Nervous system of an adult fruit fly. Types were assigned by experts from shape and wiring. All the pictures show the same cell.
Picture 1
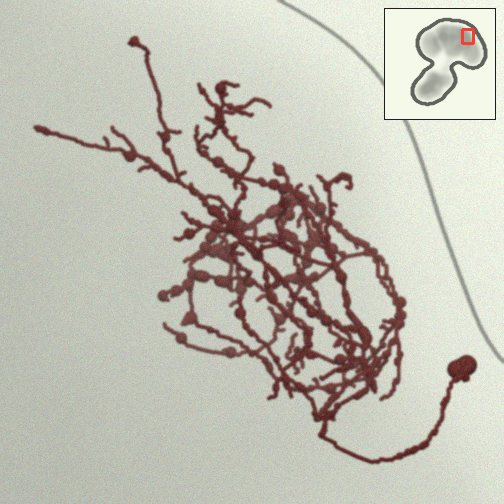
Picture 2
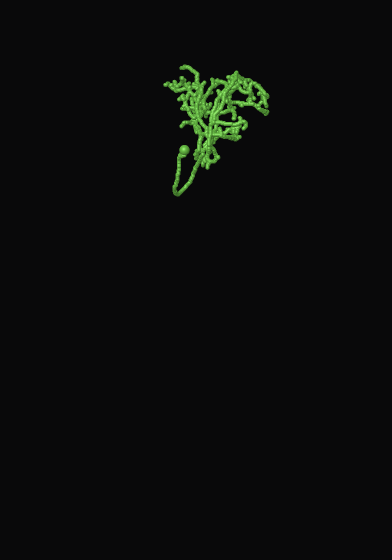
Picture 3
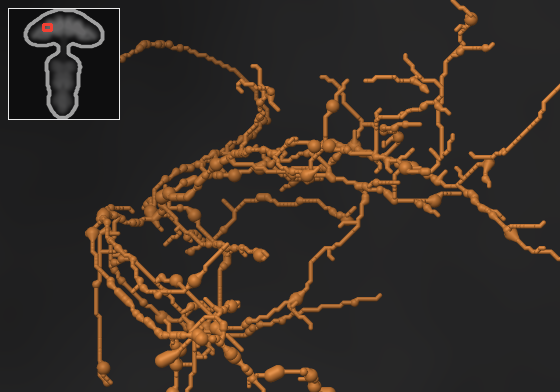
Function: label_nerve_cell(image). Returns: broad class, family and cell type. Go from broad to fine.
central-brain intrinsic neuron; hemilineage LHl4_dorsal; CB1275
